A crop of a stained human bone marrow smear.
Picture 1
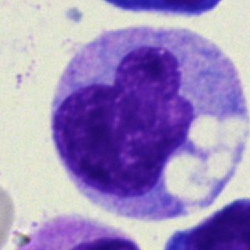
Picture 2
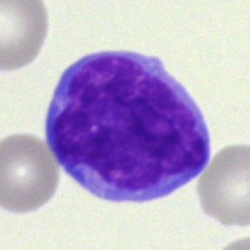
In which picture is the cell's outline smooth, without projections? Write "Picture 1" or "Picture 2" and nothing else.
Picture 1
